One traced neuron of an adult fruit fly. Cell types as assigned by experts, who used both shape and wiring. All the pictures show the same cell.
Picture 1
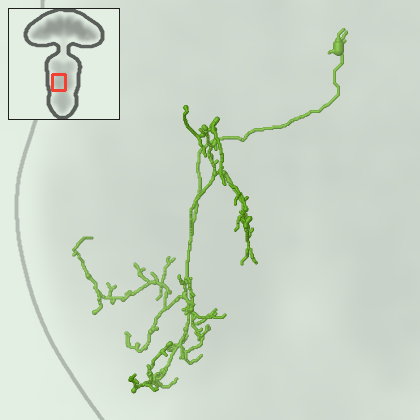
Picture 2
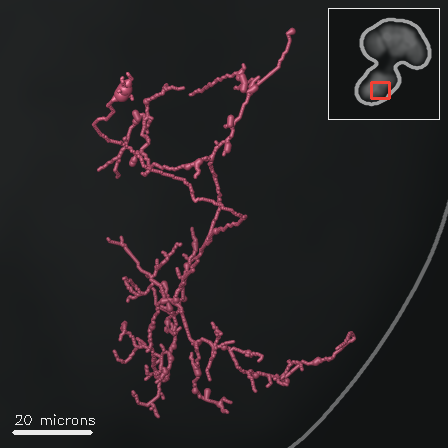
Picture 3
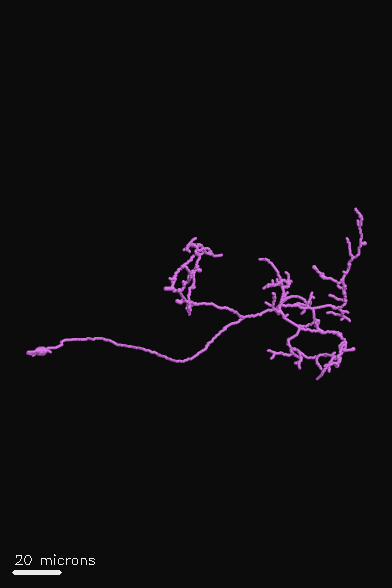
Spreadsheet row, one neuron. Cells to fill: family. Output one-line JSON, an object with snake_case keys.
{"family": "hemilineage 14A"}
